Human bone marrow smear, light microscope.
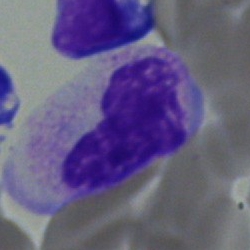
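Band neutrophil. Note first the nucleus, which lies toward the upper right end of the cell. Its chromatin is dark purple and clumped, interrupted by small paler patches. Abundant cytoplasm fills the lower left half, with fine pinkish-purple granules scattered through it.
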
